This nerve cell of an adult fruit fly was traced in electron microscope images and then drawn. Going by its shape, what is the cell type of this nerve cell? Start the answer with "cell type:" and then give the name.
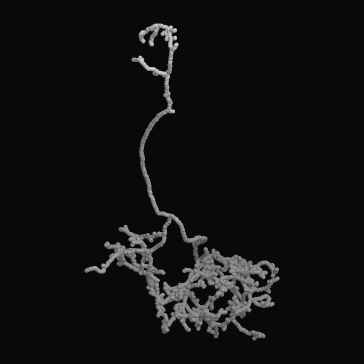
cell type: AVLP728m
